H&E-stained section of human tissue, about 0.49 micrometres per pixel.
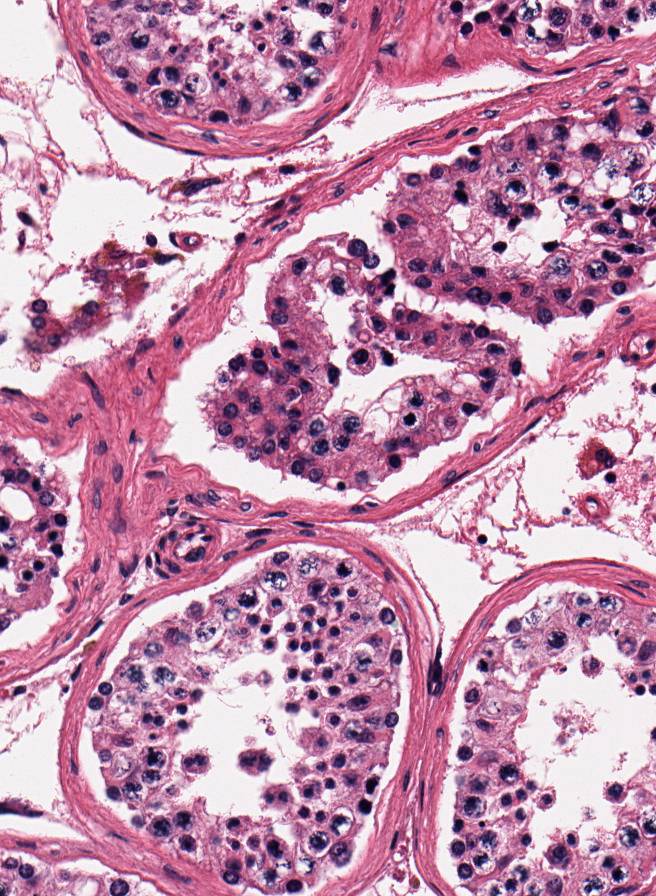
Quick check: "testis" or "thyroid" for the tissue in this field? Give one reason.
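It's testis, not thyroid.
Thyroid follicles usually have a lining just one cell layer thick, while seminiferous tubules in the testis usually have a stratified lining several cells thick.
These tubules are lined by a stratified epithelium several cells deep, so that settles it. Besides that, many large round cells with coarse, clumped dark chromatin, spermatocytes, sit in the middle layers, and small, dense, round dark nuclei lie toward the luminal side. The pale, loose interstitium holds small clusters of cells with brownish cytoplasm, most obvious at the left edge of the upper half.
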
